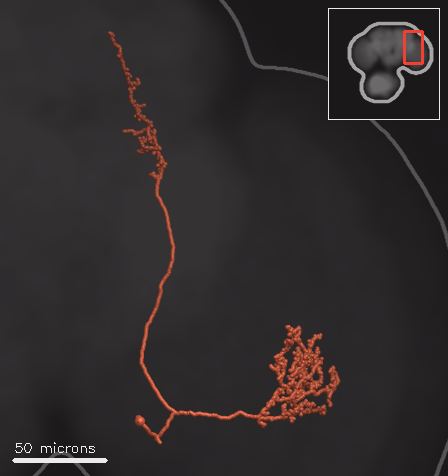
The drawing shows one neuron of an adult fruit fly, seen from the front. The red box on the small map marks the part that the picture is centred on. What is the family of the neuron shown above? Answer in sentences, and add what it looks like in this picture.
Its family is MeVP. This is a visual projection neuron. By the scale bar it is about 250 microns tall in this view. As drawn here it is taller than it is wide.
